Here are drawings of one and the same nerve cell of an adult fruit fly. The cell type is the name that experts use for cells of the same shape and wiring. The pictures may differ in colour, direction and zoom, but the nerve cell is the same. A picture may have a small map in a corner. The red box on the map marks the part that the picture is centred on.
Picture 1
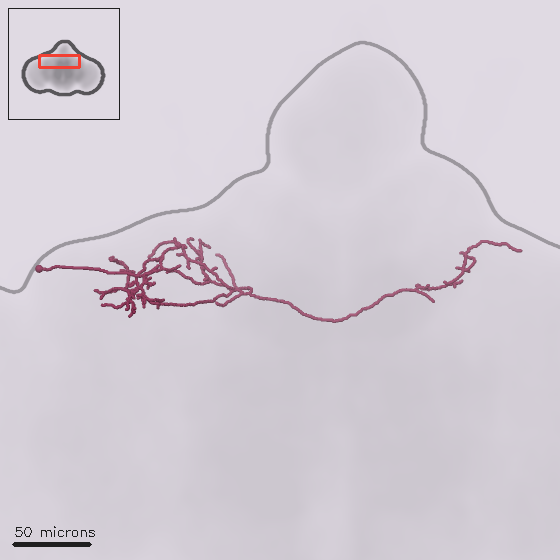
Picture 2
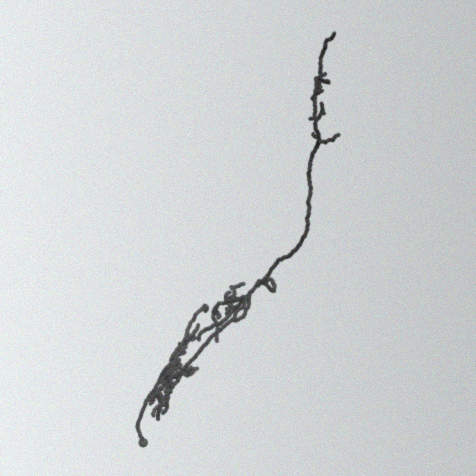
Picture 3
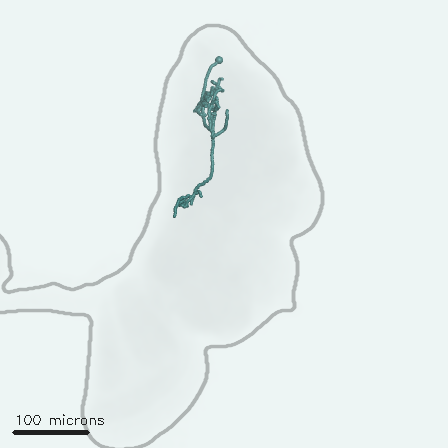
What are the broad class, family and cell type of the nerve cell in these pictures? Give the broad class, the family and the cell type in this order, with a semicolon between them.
central-brain intrinsic neuron; hemilineage LHp2; CB3556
